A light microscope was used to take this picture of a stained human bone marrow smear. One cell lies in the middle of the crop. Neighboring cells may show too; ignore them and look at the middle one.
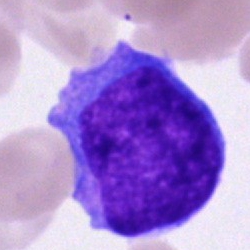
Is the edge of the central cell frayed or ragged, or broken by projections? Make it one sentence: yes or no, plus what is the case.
Yes, projections, blebs or tags, or a frayed edge, mark the outline of the cell.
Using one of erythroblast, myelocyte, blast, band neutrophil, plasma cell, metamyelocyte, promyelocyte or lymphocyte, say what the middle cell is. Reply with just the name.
blast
